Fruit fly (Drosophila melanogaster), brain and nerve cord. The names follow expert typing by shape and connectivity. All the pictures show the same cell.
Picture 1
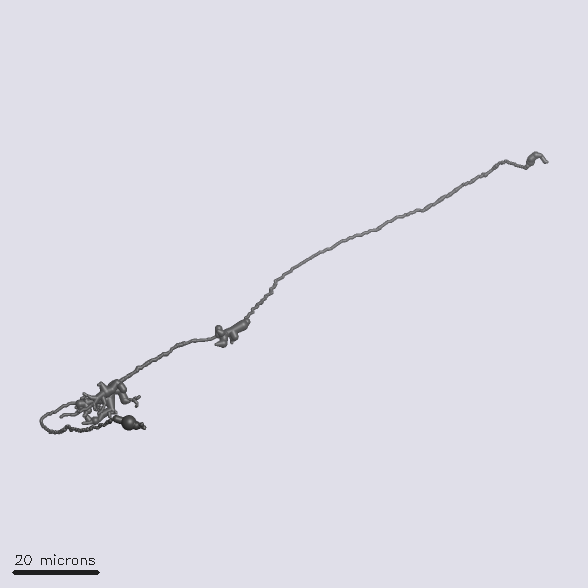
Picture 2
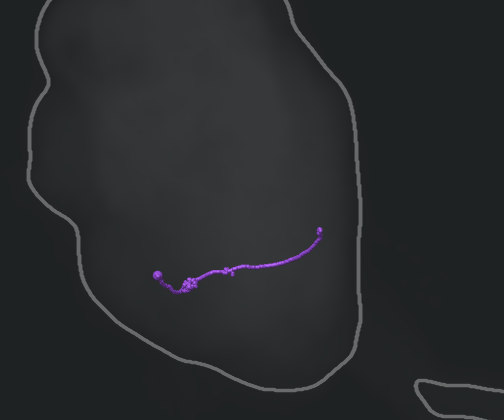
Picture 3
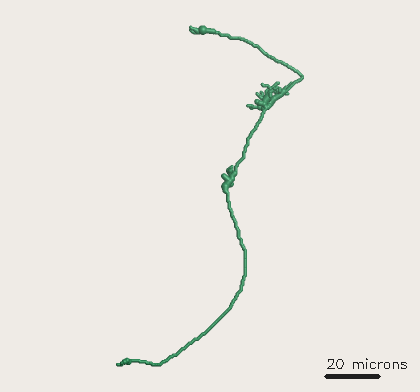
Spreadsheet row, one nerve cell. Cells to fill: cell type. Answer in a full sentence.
The cell type is Tm1.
